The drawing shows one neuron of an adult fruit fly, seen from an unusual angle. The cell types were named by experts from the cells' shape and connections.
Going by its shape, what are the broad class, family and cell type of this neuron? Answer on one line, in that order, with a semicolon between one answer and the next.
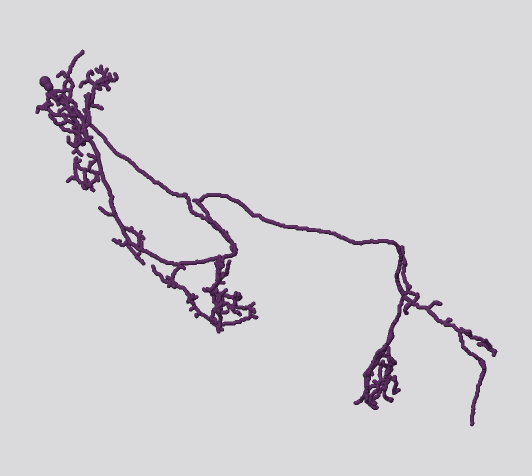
central-brain intrinsic neuron; hemilineage WEDd2; WED082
